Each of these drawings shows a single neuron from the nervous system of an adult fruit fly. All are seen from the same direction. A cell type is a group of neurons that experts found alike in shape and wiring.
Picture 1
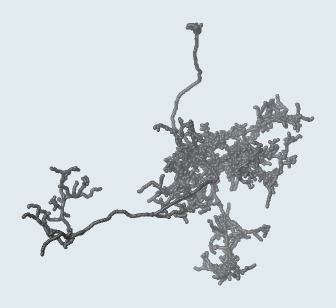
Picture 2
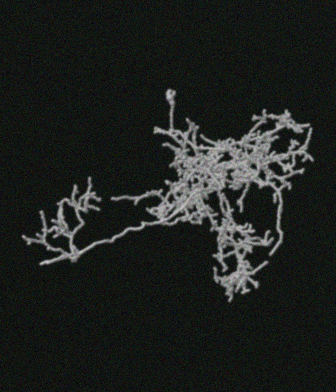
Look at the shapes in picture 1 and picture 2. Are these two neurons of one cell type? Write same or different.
same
